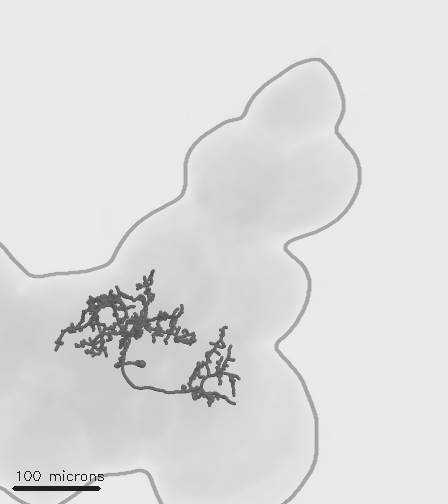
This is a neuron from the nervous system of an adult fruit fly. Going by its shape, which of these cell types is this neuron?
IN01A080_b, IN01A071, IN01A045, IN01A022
IN01A022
